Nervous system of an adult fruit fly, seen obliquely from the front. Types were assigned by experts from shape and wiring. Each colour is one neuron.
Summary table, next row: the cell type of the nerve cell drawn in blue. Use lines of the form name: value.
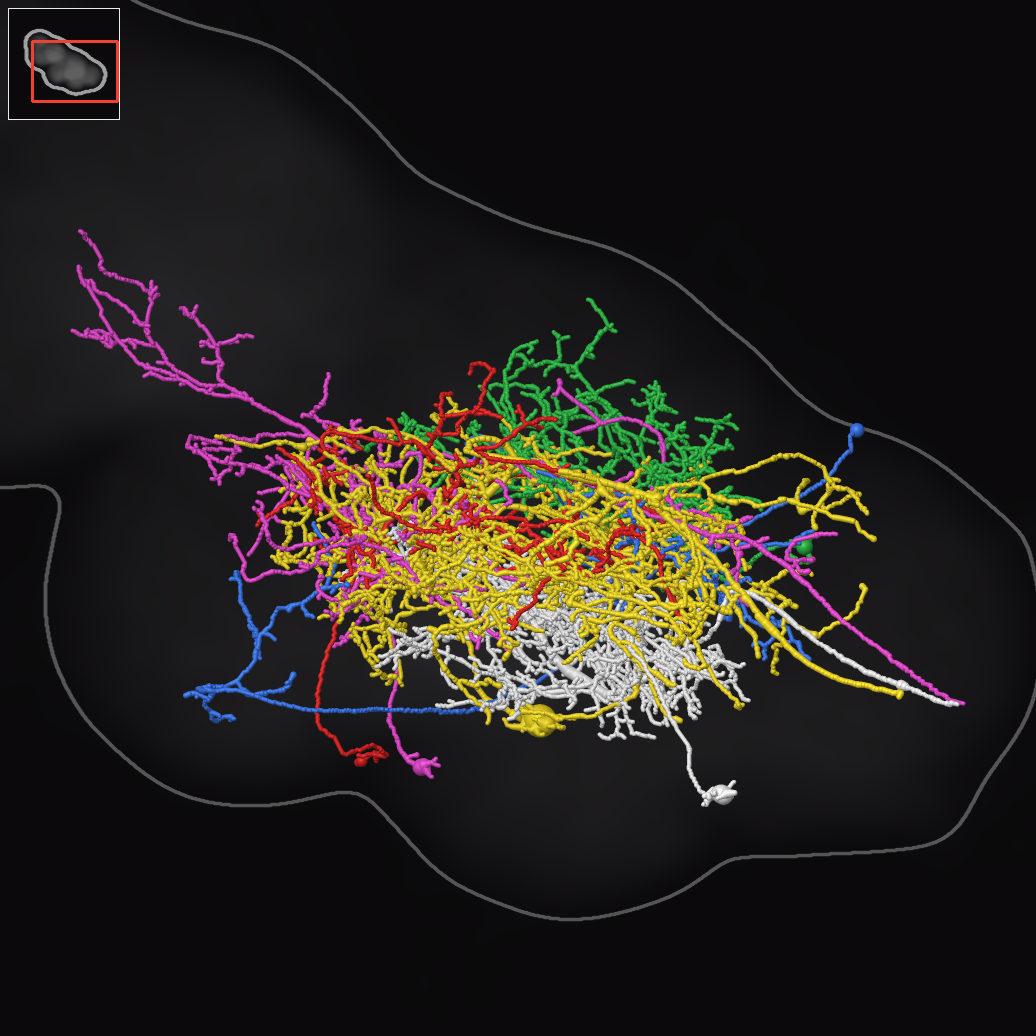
cell type: IN01A054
